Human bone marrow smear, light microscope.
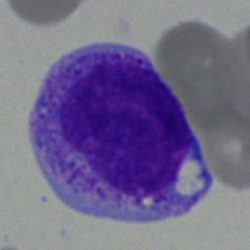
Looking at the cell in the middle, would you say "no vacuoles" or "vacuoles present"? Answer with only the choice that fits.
Vacuoles present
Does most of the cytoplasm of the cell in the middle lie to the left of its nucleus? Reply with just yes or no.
Yes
